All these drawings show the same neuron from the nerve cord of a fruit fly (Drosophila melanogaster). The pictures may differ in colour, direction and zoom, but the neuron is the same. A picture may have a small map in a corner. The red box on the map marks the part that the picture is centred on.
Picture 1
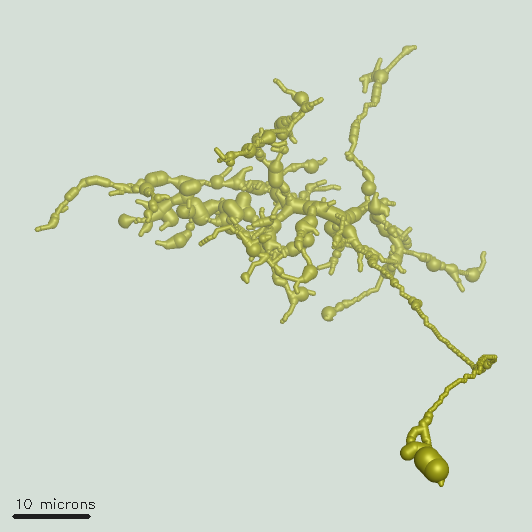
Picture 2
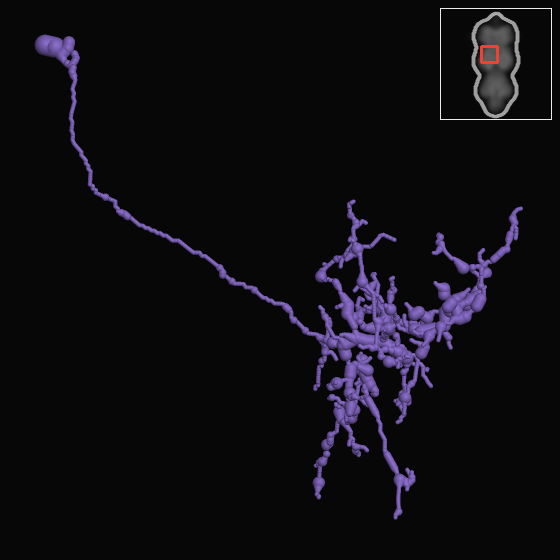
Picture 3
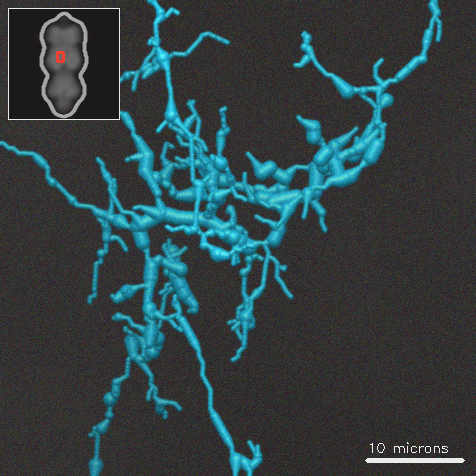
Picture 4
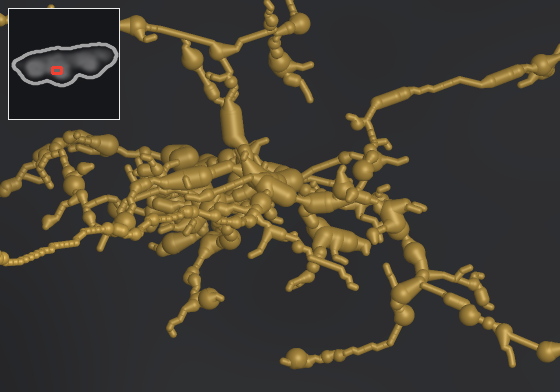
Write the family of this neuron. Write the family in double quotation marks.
"hemilineage 09A"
